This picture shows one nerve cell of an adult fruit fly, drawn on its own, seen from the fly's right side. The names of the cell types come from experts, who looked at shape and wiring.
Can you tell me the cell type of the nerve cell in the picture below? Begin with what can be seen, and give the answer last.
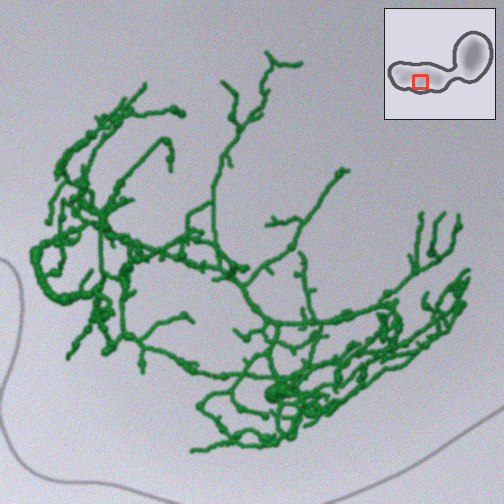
Dozens of branch ends can be seen. In this view it is about as wide as it is tall. This is a nerve-cord intrinsic neuron. It is of cell type IN13A024.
